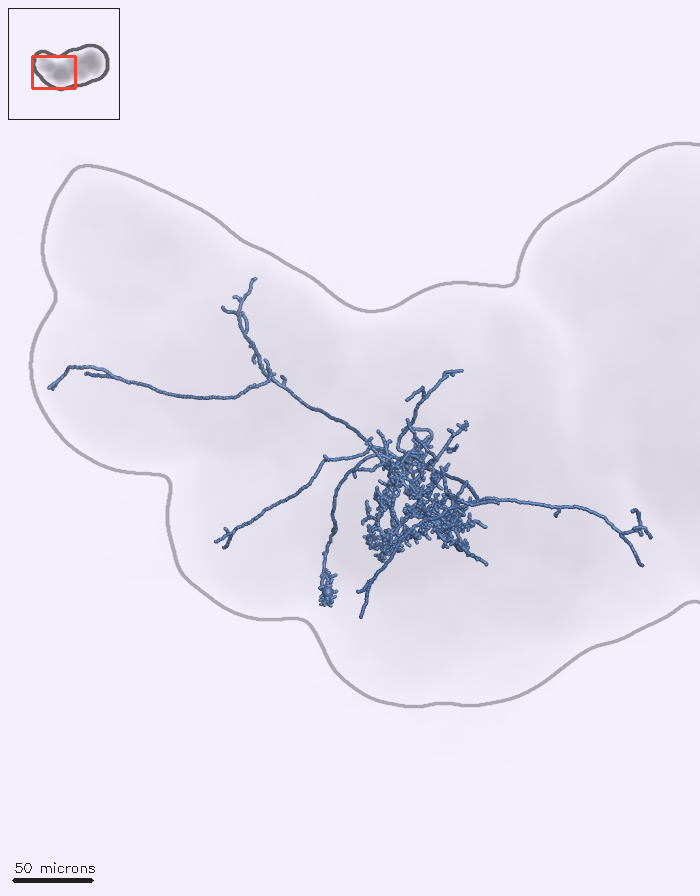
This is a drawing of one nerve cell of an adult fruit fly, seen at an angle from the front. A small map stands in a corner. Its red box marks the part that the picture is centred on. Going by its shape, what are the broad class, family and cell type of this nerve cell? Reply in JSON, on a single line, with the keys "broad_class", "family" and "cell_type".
{"broad_class": "nerve-cord intrinsic neuron", "family": "hemilineage 06B", "cell_type": "IN06B028"}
